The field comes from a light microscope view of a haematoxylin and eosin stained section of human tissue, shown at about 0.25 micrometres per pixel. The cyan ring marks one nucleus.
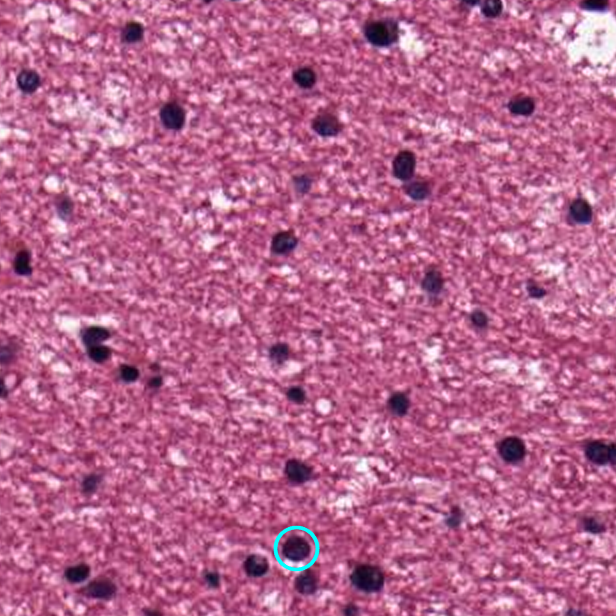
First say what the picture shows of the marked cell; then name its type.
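The nucleus is round, with a smooth, sharply defined outline. No pink cytoplasm can be made out around the nucleus; only a narrow pale clear space borders it, most visible along its lower edge. It sits in a loose cluster of several similar small round dark nuclei, set in the pink, finely fibrillary background. This is an oligodendrocyte.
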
